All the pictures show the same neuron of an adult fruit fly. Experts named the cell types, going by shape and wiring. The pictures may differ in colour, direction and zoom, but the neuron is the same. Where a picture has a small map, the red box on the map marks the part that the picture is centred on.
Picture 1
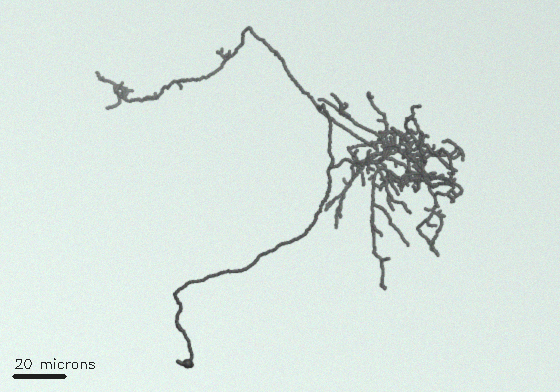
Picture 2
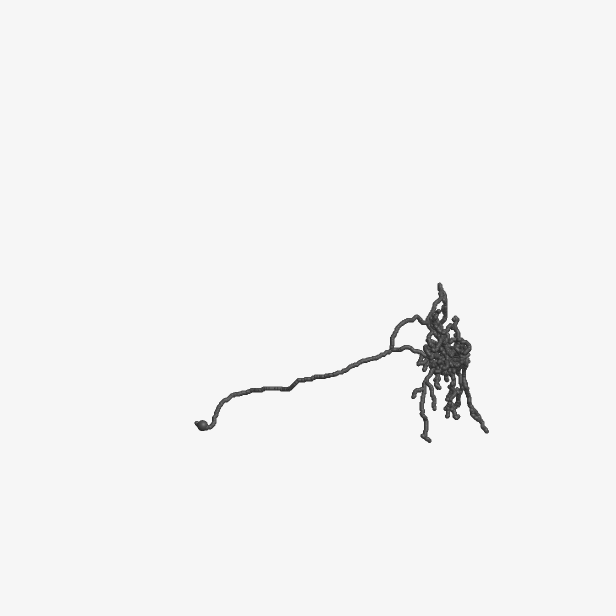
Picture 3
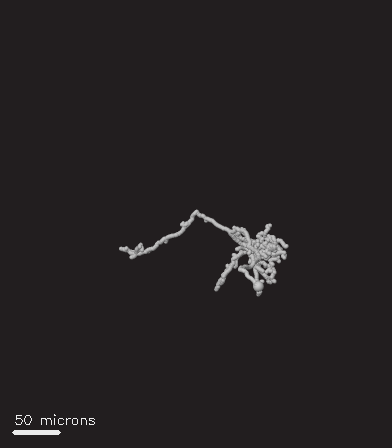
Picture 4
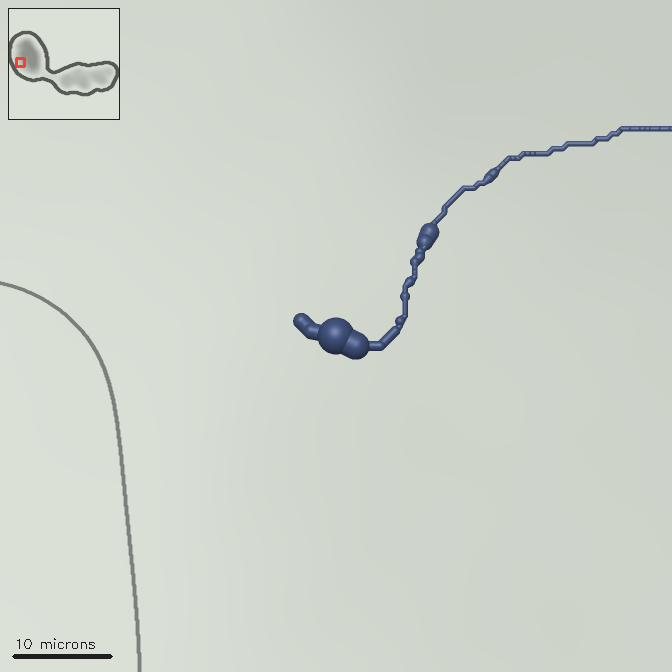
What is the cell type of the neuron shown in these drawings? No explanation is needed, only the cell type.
CB1792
